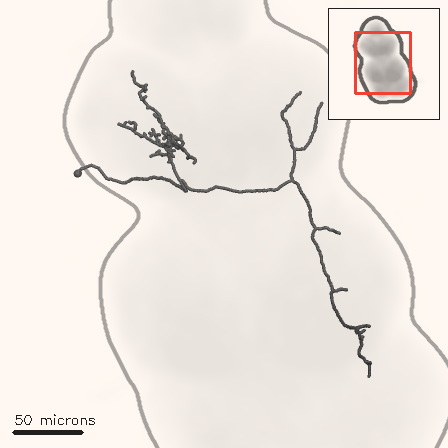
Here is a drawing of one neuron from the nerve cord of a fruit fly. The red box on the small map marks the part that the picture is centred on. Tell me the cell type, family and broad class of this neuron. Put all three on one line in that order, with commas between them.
IN08B082, hemilineage 08B, nerve-cord intrinsic neuron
